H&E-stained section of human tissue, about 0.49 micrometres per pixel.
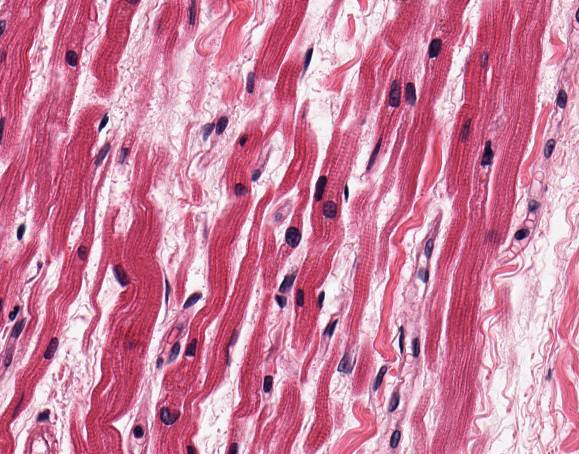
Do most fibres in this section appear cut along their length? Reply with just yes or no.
Yes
